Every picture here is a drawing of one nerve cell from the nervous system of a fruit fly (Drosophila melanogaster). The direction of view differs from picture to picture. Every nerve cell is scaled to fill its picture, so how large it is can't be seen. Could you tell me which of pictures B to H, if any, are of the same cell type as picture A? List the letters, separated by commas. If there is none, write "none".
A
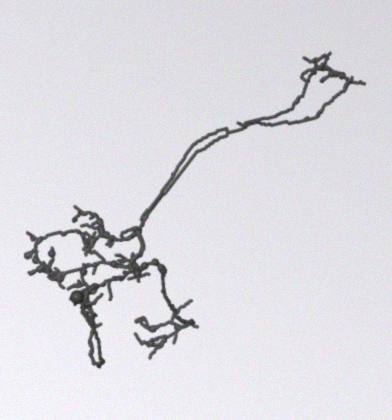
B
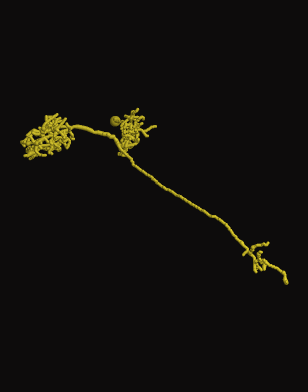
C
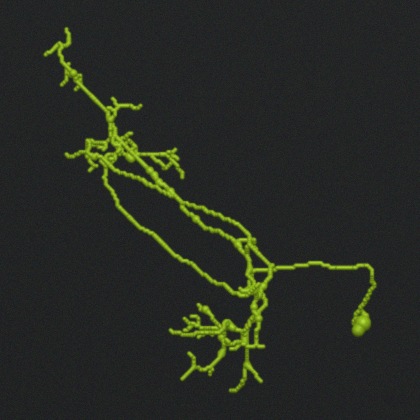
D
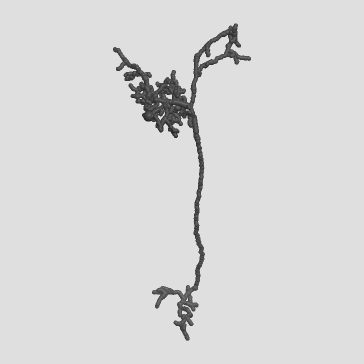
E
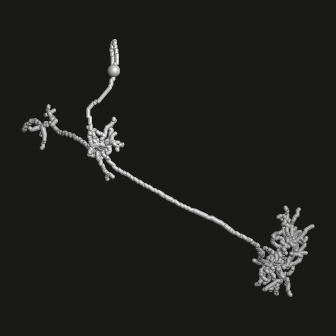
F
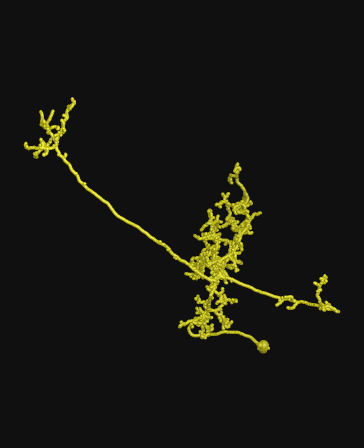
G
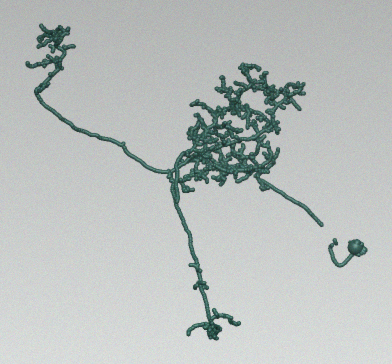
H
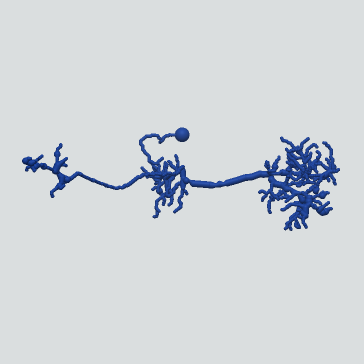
D, F, G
